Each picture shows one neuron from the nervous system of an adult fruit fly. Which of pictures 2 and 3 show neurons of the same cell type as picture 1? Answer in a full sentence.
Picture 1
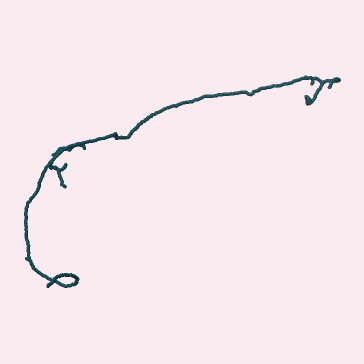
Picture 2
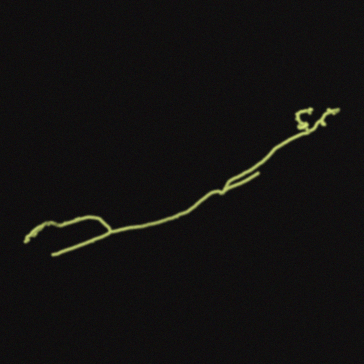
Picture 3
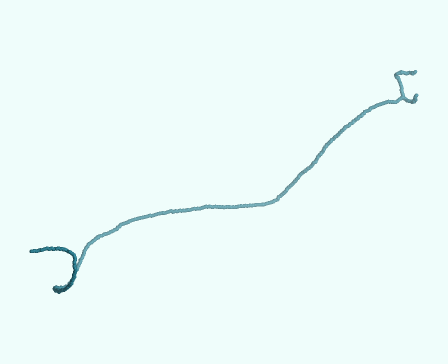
Picture 2 is of the same cell type.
